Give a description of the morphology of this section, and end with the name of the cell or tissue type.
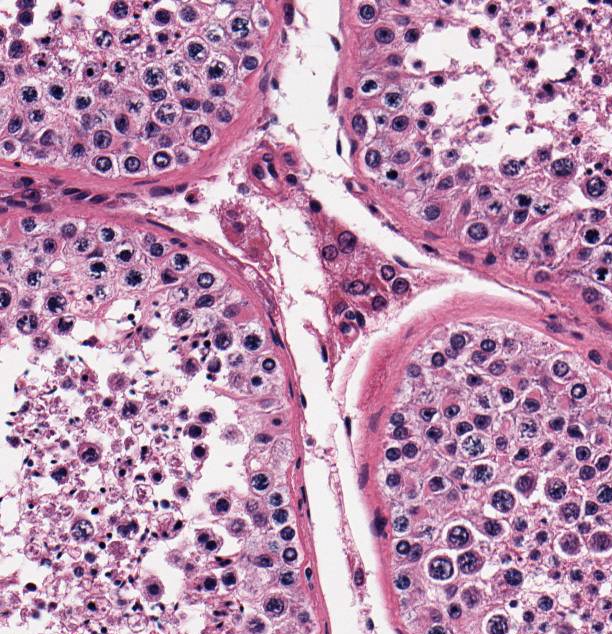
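Four rounded tubules fill the corners, split by narrow branching interstitium. Their many stacked germ-cell layers hold large round spermatocytes midway, big nuclei full of coarse, clumped chromatin. Near the centre, that interstitial cluster with abundant pink cytoplasm and round nuclei is Leydig cells. It's testis.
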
